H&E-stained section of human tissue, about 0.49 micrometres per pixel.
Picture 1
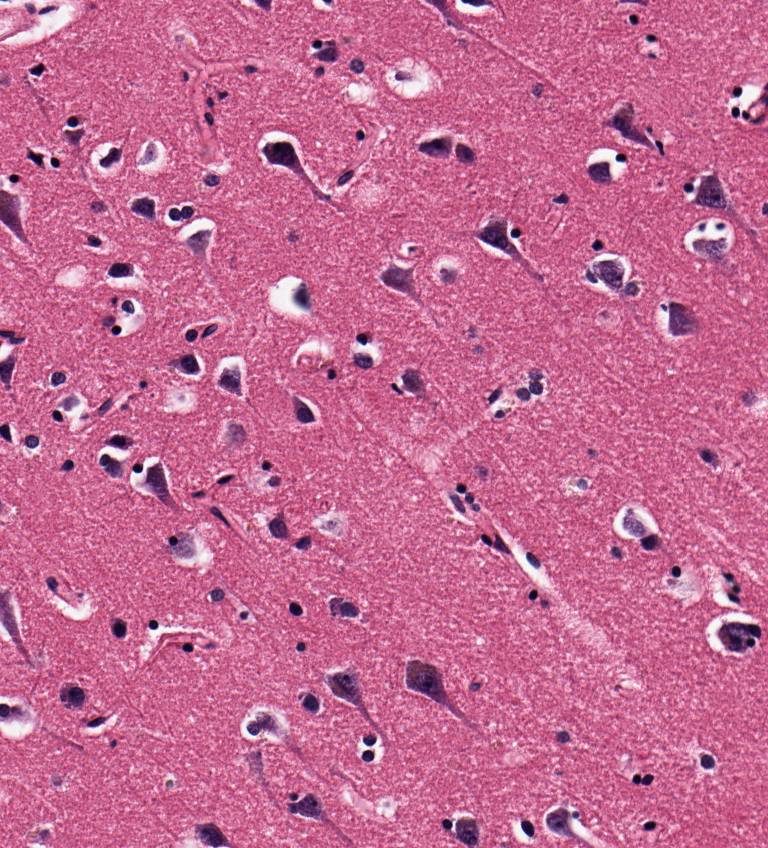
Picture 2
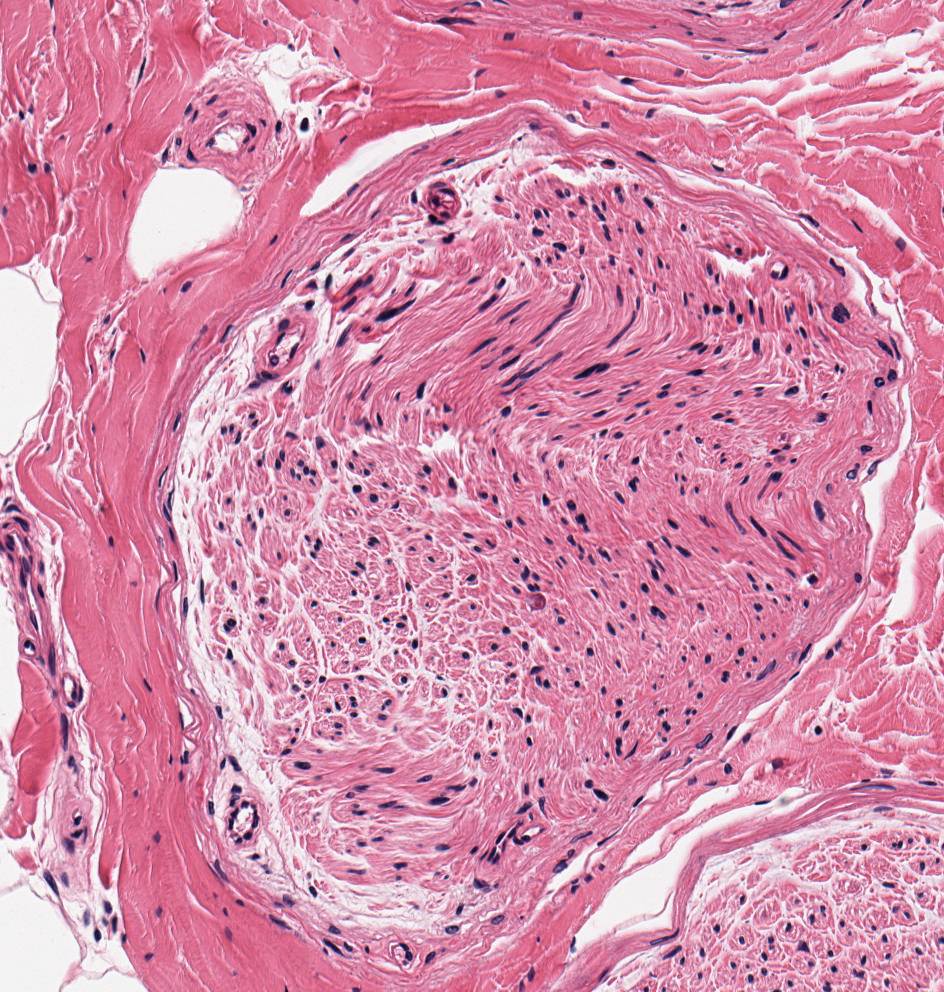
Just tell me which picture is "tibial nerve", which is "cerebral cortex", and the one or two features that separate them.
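Picture 1, I'd say, is cerebral cortex, and picture 2 is tibial nerve. In the first, nerve cell bodies lie singly in a continuous, evenly pink, finely granular neuropil, with no epithelium, glands or other organised units anywhere. I notice many neurons have triangular bodies tapering into a single stout process, and small round dark glial nuclei often sit pressed against their edges. In the second, one large rounded nerve fascicle fills most of the field, with part of another at the bottom right corner. Its fibres are cut across in the lower left, giving a fine meshwork of small round profiles, and run lengthwise in wavy parallel bundles in the upper right. The nuclei within it are small, dark, and elongated or oval.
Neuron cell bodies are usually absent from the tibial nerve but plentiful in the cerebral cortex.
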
